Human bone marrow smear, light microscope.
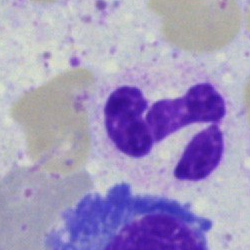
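segmented neutrophil, central cell of a stained human bone marrow smear under the light microscope. Chromatin dark purple and dense. No nucleoli visible. Outline roughly round.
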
